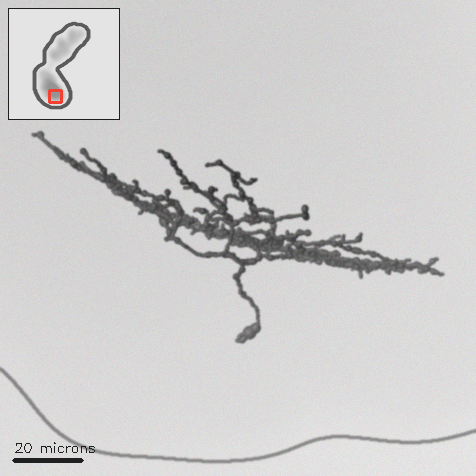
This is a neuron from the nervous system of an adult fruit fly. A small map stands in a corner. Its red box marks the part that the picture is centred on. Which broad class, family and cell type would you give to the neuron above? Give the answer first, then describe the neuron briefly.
This is an optic-lobe intrinsic neuron. Its family is Dm. The cell type is Dm14. From left to right in the picture it spans about 120 microns. The picture shows dozens of branch ends.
